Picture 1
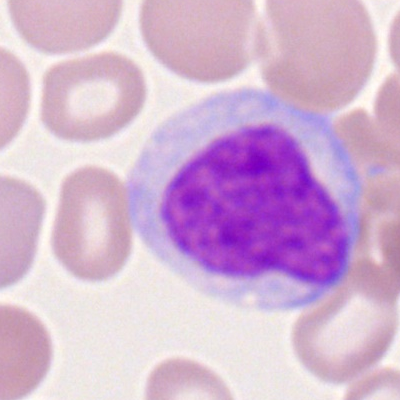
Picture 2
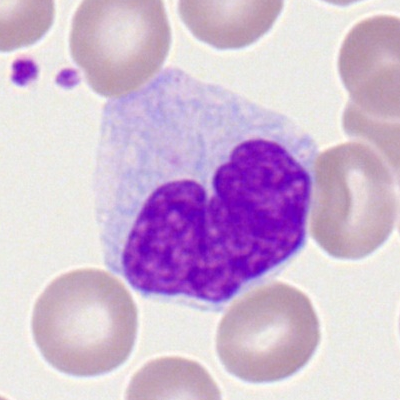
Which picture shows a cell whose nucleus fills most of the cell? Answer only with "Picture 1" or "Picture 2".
Picture 1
